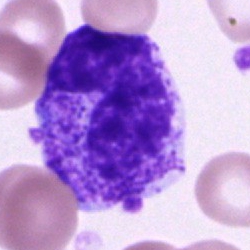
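Metamyelocyte at the centre, its large nucleus lying toward the upper right part of the cell. The widest band of cytoplasm is on the lower left, and coarse purple granules crowd the cytoplasm on the left side. A small rounded bud projects from the bottom edge.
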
